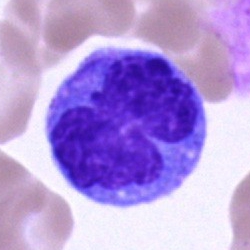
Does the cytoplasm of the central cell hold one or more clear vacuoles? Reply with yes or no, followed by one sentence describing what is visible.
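Yes. A few small clear vacuoles lie in the cytoplasm near the bottom edge.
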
